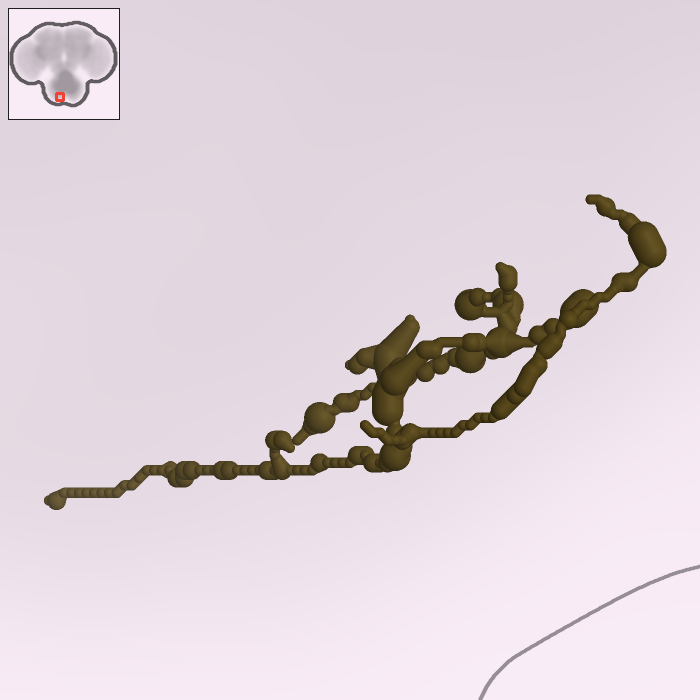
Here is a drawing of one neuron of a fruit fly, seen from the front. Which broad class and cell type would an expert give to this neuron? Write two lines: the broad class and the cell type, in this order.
sensory neuron entering the nerve cord
SNxx33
